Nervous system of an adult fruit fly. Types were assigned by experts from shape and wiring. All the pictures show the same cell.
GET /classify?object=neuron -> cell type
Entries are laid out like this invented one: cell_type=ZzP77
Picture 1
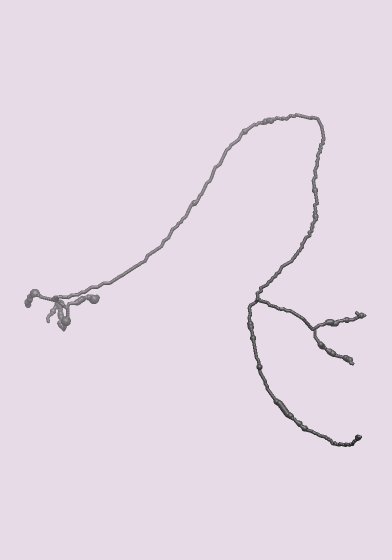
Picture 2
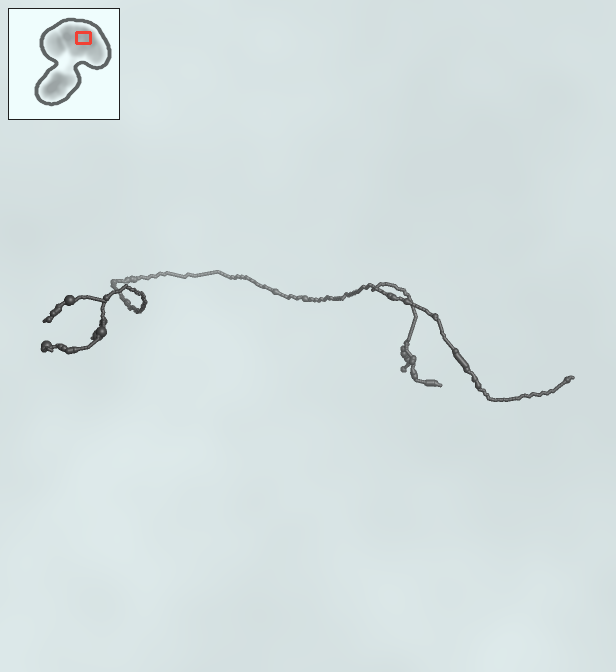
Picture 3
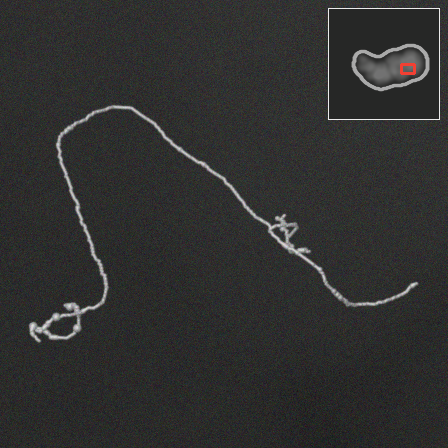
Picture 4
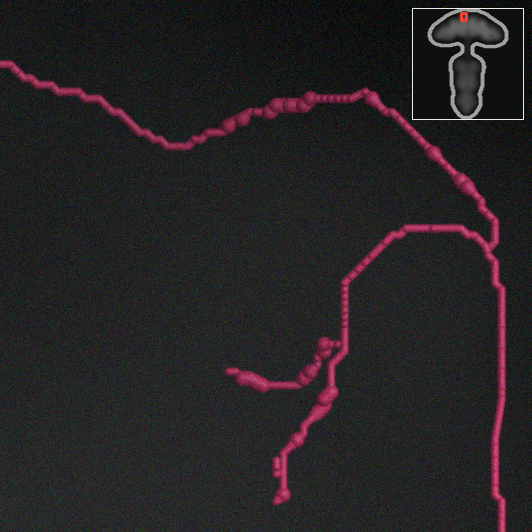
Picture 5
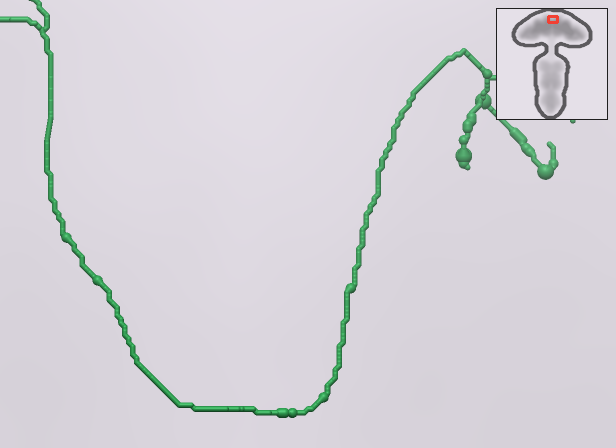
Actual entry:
cell_type=ORN_VC4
